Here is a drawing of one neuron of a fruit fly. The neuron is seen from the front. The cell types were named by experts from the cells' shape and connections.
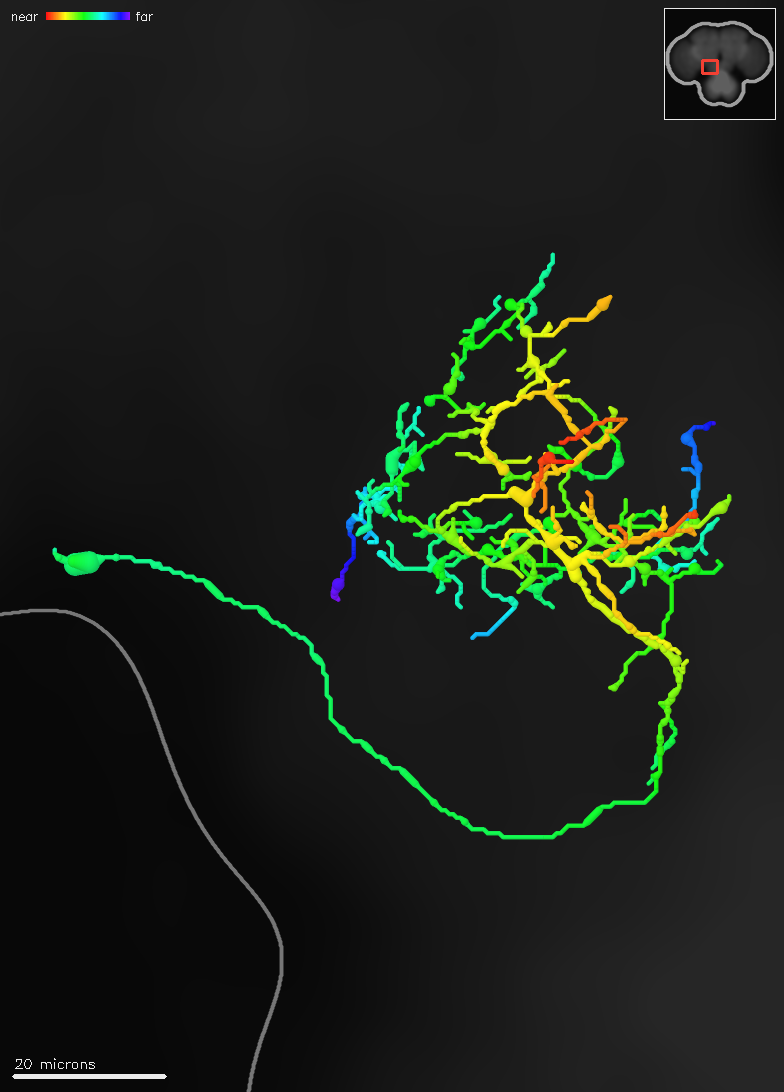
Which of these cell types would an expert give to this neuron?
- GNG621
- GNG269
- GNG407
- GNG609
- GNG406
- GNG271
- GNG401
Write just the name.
GNG406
